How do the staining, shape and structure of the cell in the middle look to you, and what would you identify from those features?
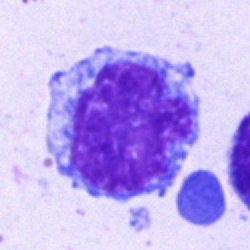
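Look at the cytoplasm: it is pale blue, turning a deeper blue toward its outer edge. Notice that its rim is wider on the left side of the cell than on the right. Along the surface, small knobby blebs stick out. The chromatin is purple, mottled with small paler patches. This cell is a monocyte.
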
